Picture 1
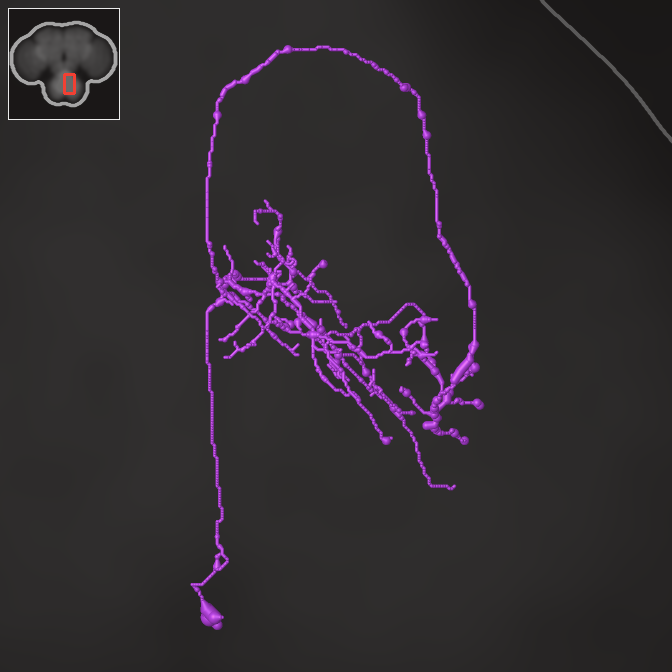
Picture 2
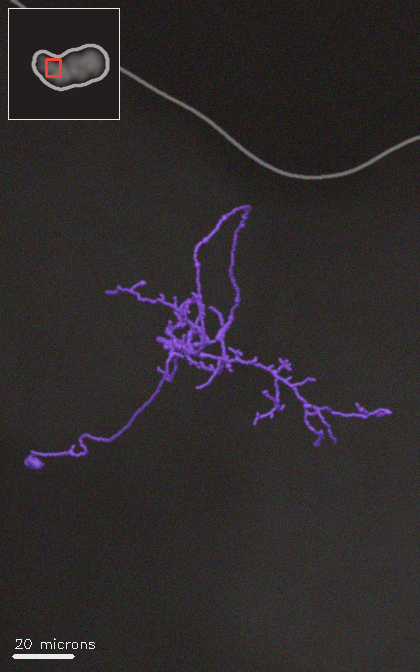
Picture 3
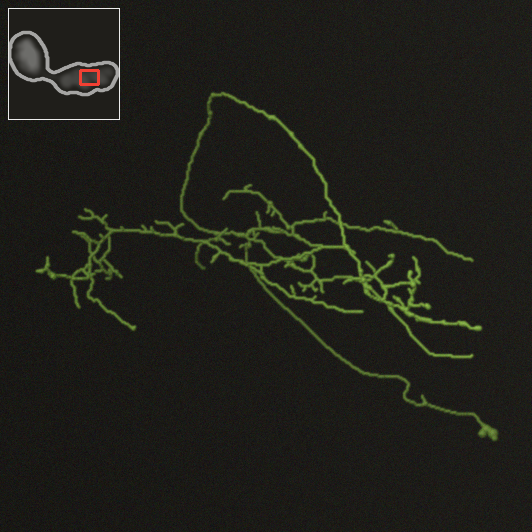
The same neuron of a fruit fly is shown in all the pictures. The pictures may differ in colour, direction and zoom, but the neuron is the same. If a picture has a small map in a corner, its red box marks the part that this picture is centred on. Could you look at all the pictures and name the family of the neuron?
hemilineage 02A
